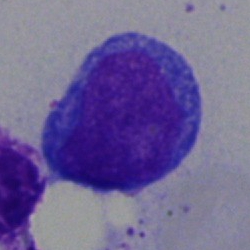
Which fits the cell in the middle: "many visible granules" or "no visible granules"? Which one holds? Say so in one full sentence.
Its cytoplasm is free of any visible granules.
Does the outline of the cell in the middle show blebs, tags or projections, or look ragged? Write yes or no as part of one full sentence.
No, the cell is bounded by a smooth, even outline.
